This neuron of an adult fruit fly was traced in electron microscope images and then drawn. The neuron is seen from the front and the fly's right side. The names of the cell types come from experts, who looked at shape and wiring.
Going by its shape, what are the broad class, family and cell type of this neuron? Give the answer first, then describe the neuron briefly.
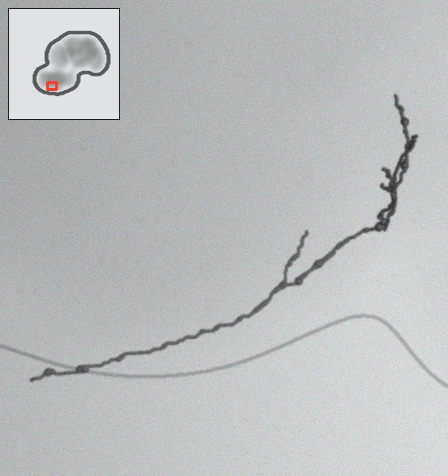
Its broad class is sensory neuron entering the nerve cord. The name of its family is class gustatory. It is of cell type LgLG3. No cell body is drawn. There are a dozen or fewer branch ends.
